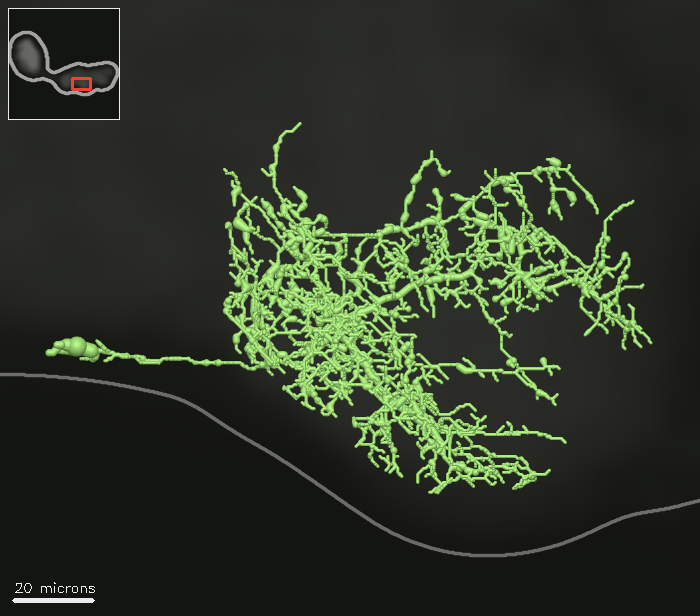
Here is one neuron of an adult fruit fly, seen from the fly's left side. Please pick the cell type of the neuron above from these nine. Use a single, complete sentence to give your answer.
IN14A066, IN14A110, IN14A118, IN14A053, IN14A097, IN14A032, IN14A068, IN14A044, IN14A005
It is IN14A005 that names the cell type of this neuron.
